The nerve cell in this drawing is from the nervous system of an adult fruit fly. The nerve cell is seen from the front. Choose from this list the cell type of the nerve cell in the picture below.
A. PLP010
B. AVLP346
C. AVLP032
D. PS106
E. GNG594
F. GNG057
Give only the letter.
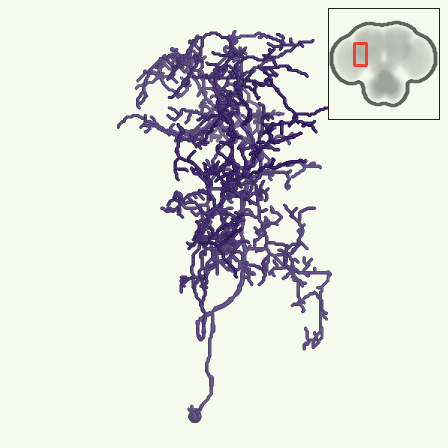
B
